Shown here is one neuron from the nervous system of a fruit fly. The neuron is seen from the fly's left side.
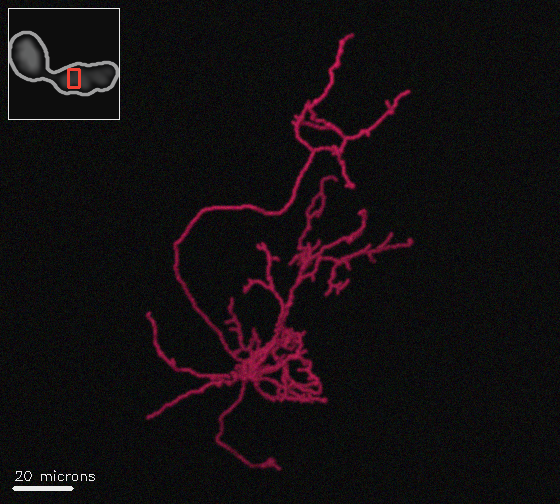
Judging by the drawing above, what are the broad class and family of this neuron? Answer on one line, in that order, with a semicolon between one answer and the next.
nerve-cord intrinsic neuron; hemilineage 06B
